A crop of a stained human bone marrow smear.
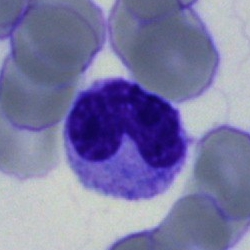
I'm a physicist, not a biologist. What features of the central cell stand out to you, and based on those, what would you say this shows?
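A round, smooth outline bounds this cell. Its nucleus is deeply indented from below, which gives it a horseshoe shape. Fine, faint purplish granules lie in the cytoplasm, and no vacuoles are present. The cell is a band neutrophil.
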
